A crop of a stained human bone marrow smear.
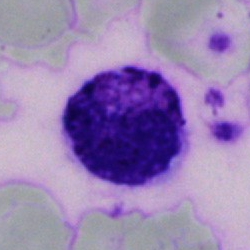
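Basophil, central cell of a stained human bone marrow smear. Outline roughly round. No distinct rim of cytoplasm visible around the nucleus. Several small dark purple bodies just to the right of the cell. Image slightly blurred; fine nuclear detail soft.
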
